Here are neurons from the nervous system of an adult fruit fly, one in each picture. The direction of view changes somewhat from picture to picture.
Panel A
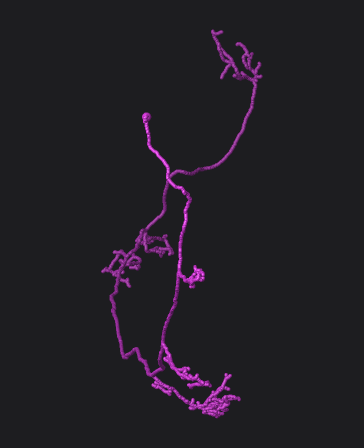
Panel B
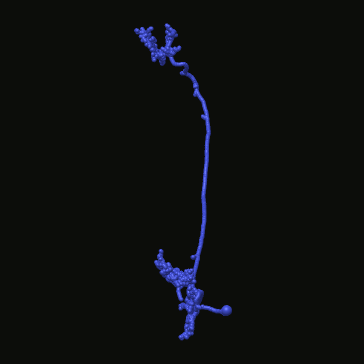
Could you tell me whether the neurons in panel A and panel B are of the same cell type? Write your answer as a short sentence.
They are of different cell types.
